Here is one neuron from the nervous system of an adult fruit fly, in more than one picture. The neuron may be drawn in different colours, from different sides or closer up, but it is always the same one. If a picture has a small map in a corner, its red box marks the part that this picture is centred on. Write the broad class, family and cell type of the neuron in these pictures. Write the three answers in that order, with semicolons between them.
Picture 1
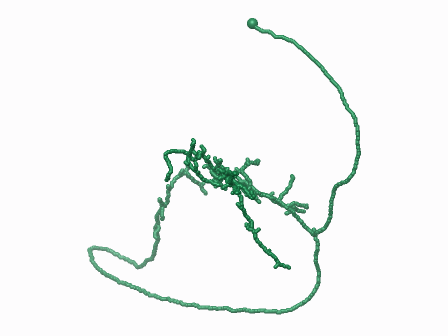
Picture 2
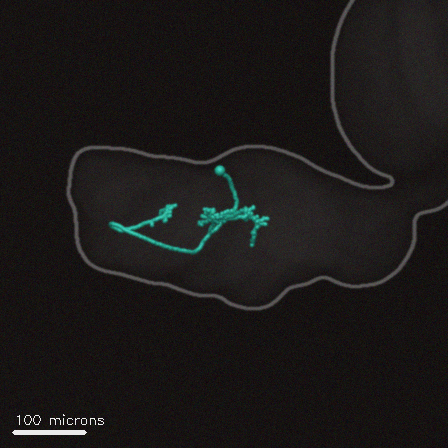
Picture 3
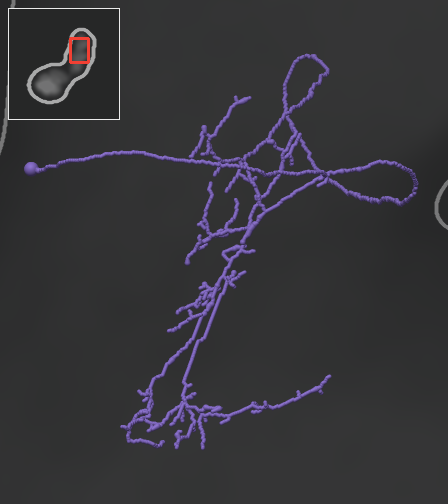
nerve-cord intrinsic neuron; hemilineage 01A; IN01A087_a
